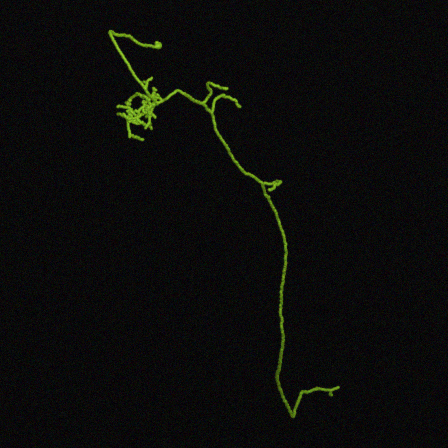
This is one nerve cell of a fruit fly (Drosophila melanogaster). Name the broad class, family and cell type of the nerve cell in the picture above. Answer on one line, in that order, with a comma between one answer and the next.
ascending neuron, hemilineage 19B, AN19B065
